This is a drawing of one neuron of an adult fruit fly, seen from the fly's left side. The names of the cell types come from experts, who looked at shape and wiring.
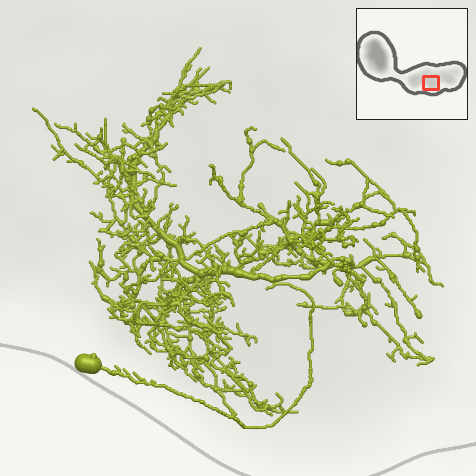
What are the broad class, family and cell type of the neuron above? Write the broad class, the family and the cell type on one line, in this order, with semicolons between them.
nerve-cord intrinsic neuron; hemilineage 13A; IN13A019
